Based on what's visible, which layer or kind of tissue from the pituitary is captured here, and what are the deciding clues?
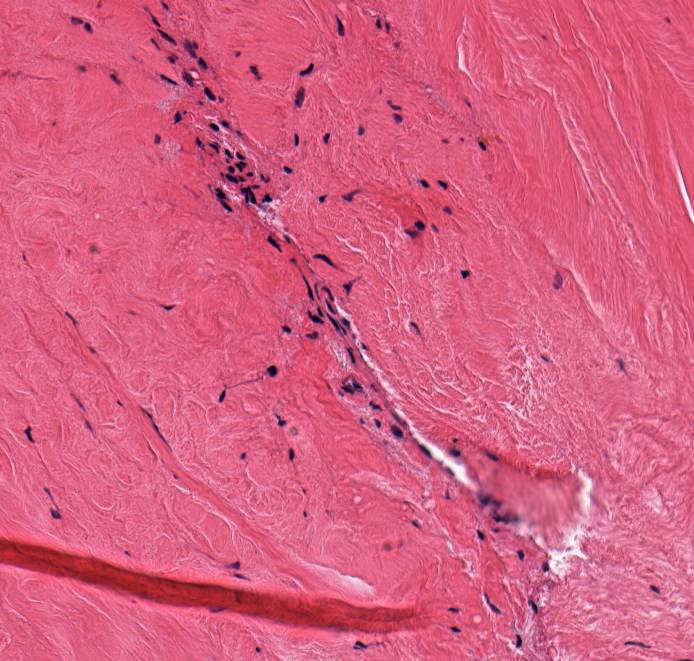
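What fills this field is dense connective tissue. Dense eosinophilic collagen with few nuclei dominates, in wavy bundles running mostly obliquely from upper left to lower right. The nuclei are small, dark and spindle-shaped or wavy, with no visible cytoplasm.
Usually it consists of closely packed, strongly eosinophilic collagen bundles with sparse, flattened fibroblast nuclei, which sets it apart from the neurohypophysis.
A narrow band of looser, more cellular tissue crosses diagonally from the upper left toward the lower centre.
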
